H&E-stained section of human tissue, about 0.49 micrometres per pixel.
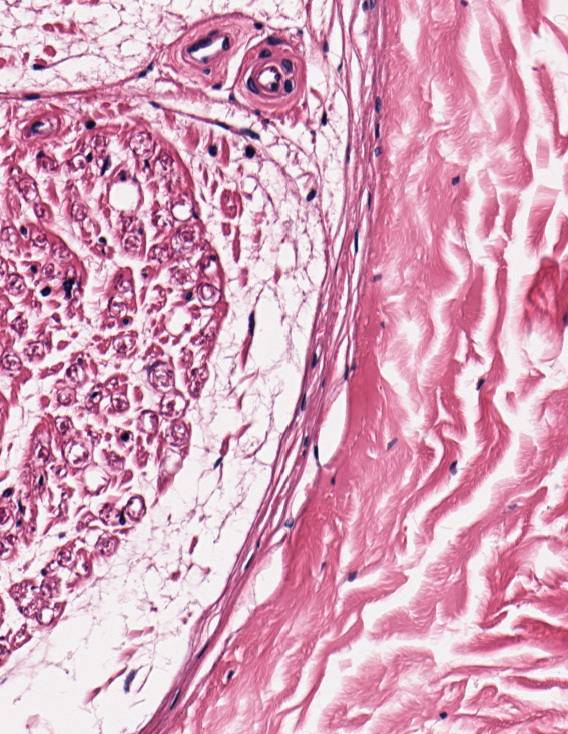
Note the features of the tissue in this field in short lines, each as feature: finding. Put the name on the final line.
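Left: a bundle of small round profiles
Profiles: mostly a pale ring round a small central pink dot, as in nerve fibres cut across
Right: dense pink fibrous tissue
Between: pale, loose, finely meshed connective tissue
Border: thin band of flattened cells with elongated dark nuclei, top to bottom along the left edge of the dense tissue
Name: tibial nerve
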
